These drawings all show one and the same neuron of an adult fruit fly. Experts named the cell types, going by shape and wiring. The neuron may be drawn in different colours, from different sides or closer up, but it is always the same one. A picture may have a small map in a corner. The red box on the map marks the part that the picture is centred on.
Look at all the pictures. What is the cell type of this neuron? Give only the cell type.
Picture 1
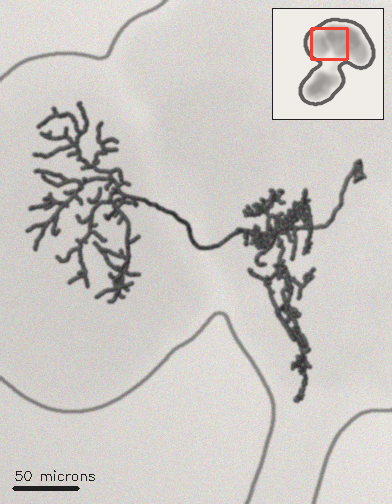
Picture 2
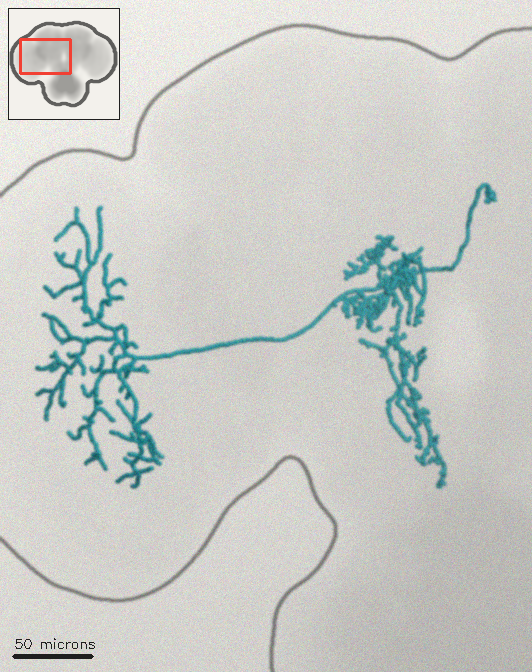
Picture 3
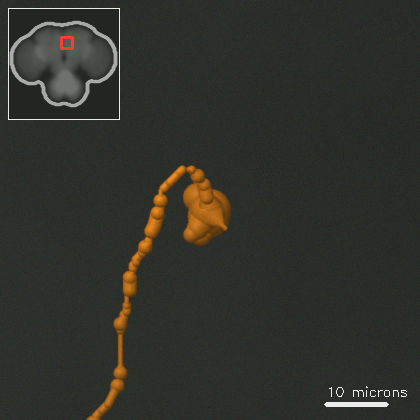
MeVC5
